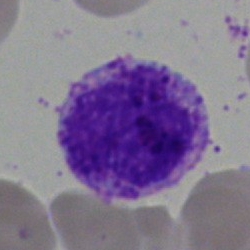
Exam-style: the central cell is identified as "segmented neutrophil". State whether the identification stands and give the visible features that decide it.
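Nucleus: granules lie over it and its outline cannot be traced. Goes with basophil, against segmented neutrophil.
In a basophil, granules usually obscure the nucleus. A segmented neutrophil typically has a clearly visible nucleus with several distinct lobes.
Border: bumpy with granules, not smooth. Goes with basophil.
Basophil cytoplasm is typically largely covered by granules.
Also noted: roughly round outline; edge paler than centre. Verdict: basophil, not segmented neutrophil.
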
